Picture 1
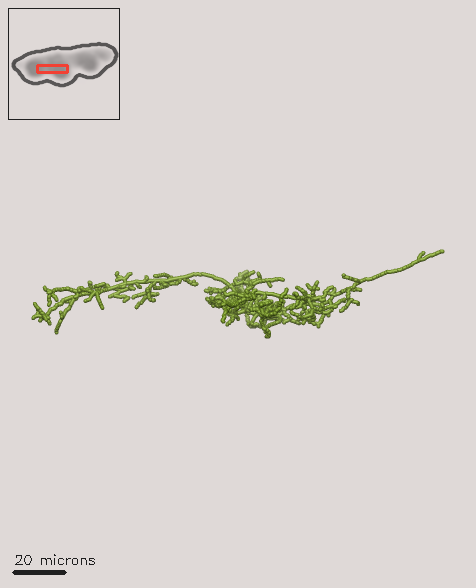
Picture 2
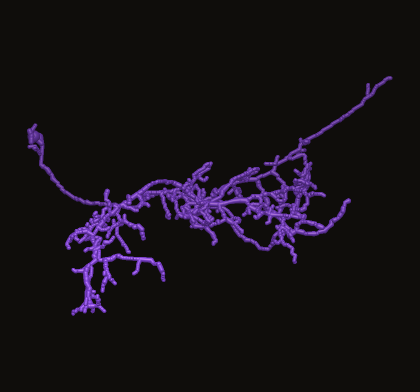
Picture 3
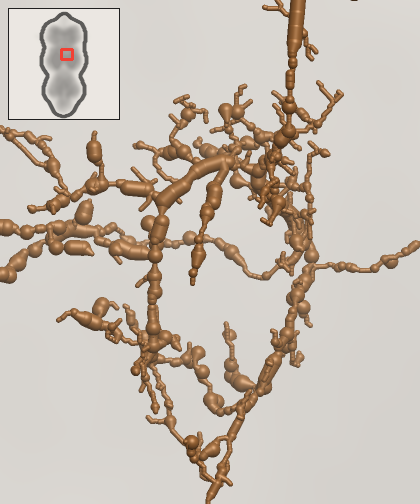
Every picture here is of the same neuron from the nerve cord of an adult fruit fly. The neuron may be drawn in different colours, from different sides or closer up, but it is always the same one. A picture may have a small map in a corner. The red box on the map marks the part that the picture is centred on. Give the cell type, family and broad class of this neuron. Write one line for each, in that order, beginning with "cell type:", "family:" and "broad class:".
cell type: IN09A020
family: hemilineage 09A
broad class: nerve-cord intrinsic neuron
